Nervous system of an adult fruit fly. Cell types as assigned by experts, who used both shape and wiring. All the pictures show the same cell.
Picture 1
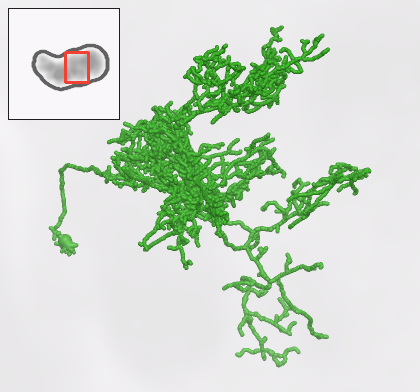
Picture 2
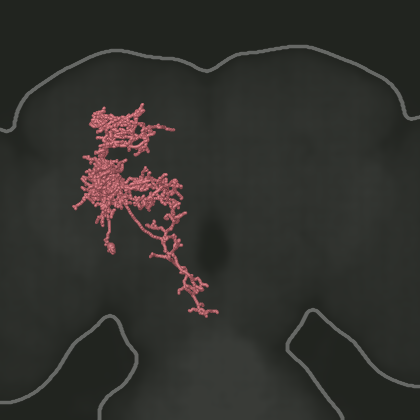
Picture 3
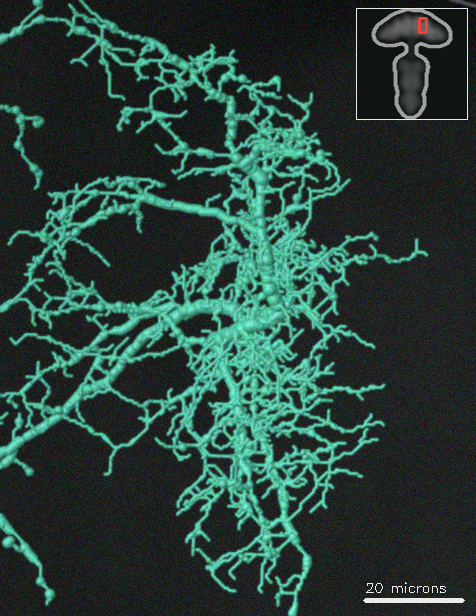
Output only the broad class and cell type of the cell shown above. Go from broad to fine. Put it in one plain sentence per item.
A central-brain intrinsic neuron, type PVLP114.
